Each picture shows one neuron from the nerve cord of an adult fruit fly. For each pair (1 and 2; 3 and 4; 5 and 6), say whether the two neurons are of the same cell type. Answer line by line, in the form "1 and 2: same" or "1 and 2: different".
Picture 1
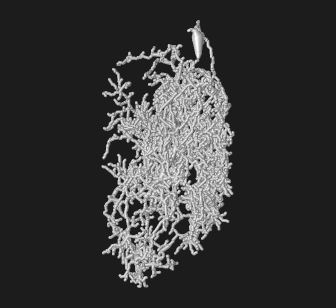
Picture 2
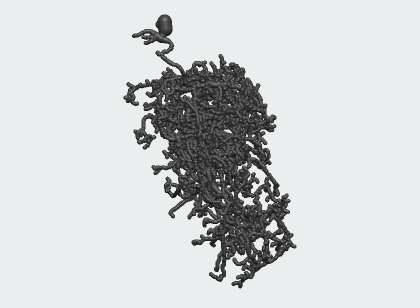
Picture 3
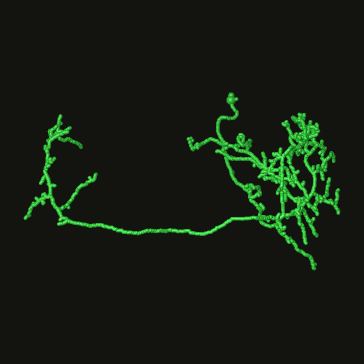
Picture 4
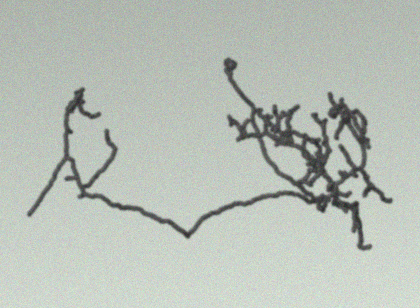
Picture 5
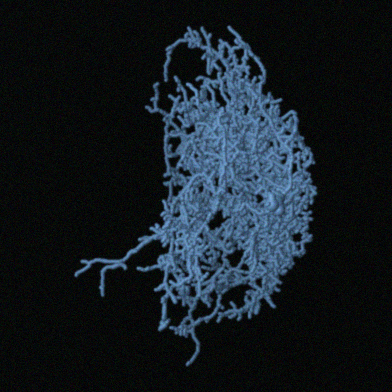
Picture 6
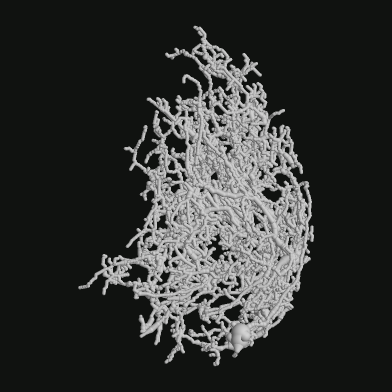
1 and 2: same
3 and 4: same
5 and 6: same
